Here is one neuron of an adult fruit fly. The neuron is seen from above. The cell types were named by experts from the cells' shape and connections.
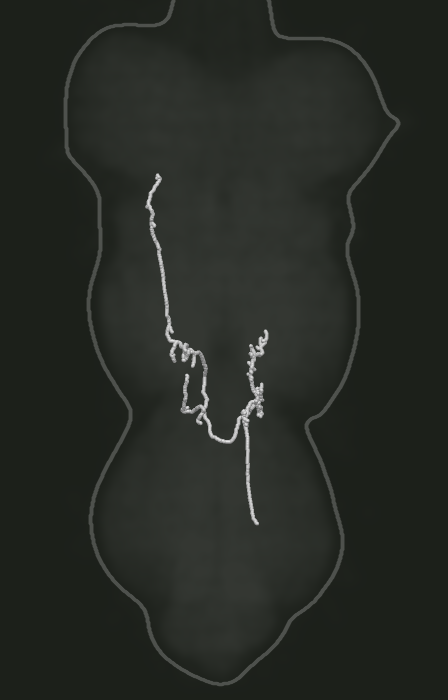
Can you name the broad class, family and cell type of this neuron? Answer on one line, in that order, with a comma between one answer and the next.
nerve-cord intrinsic neuron, hemilineage 06A, IN06A099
